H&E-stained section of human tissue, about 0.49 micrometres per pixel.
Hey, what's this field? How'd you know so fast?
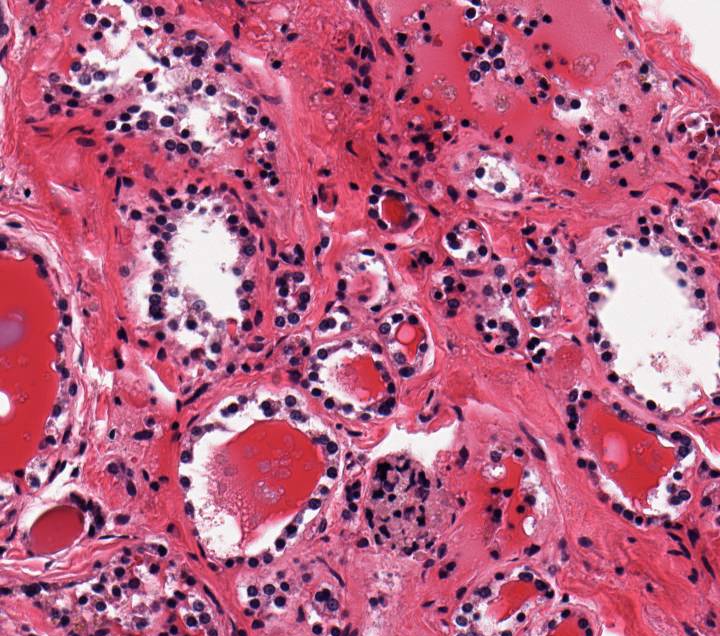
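Thyroid follicle fills this field as many rounded to oval units of varying size, separated by bands of stroma. Many of their lumens contain homogeneous bright red-pink material.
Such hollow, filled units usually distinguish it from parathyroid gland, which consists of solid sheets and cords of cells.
A single layer of cuboidal to flattened epithelial cells lines the units, with small, round, dark-staining nuclei of fairly even size.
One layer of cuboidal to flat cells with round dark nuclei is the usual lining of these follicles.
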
